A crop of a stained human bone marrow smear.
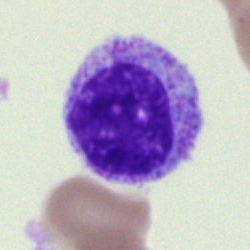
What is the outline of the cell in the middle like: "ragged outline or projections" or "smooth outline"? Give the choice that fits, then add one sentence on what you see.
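Ragged outline or projections. The cell is roughly round with a finely ragged edge.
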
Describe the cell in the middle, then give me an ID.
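Placed off-centre, the nucleus lies towards the lower left. Its chromatin is dark purple and densely stippled, without coarse separate blocks. A moderate rim of pale lilac-blue cytoplasm, widest on the upper right, holds scattered fine purple granules. The cell is a myelocyte.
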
